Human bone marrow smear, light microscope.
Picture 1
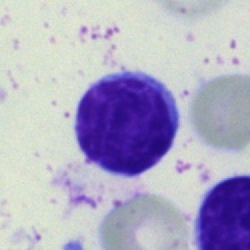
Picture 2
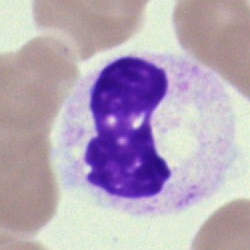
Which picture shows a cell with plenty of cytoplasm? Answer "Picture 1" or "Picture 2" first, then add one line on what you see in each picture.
Picture 2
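Picture 1: The cytoplasm is scant, showing only as a thin blue rim at the edge.
Picture 2: The cytoplasm is abundant and pale pinkish-grey.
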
